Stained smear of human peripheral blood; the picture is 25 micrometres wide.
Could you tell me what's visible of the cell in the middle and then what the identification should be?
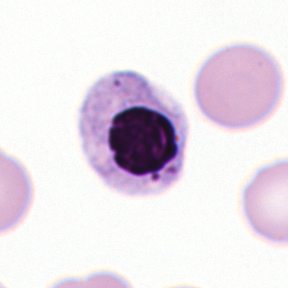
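Notice first how dense and dark purple the chromatin is, with coarse clumps, and that no nucleoli can be seen. The nucleus is round in outline, about 6 micrometres across, and sits toward the lower right, filling about 40% of the cell's area. The whole cell measures about 11 by 9 micrometres, about 1.25 times as wide as the red cell that lies whole in the picture. Its cytoplasm is abundant and pale lilac-grey, with a few small dark purple granules scattered through it. This cell is a normoblast.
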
